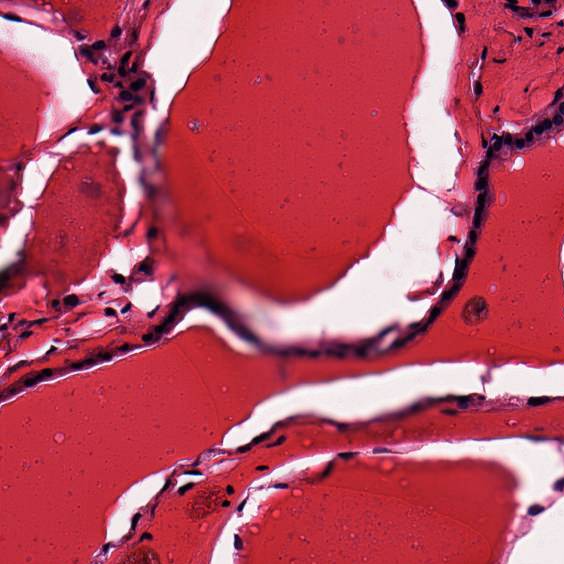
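Thyroid. A few large rounded follicles, closely packed, fill the field. A single layer of flattened epithelial cells lines each follicle, their dark elongated nuclei parallel to the follicle wall. Stroma between follicles is scant, thickest at upper left, where nuclei cluster.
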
